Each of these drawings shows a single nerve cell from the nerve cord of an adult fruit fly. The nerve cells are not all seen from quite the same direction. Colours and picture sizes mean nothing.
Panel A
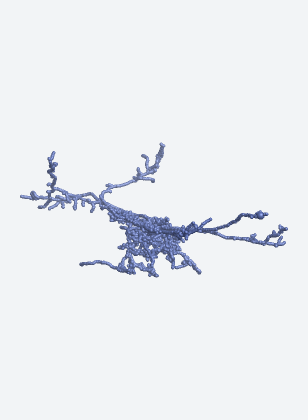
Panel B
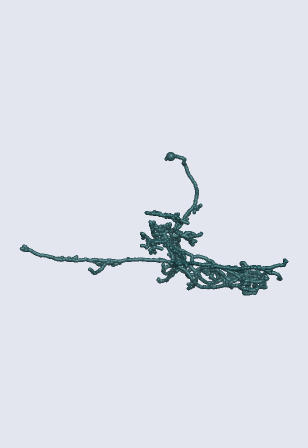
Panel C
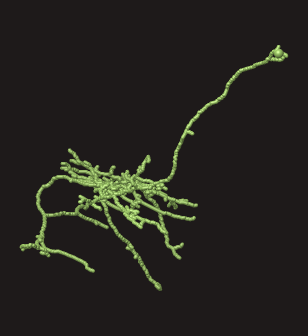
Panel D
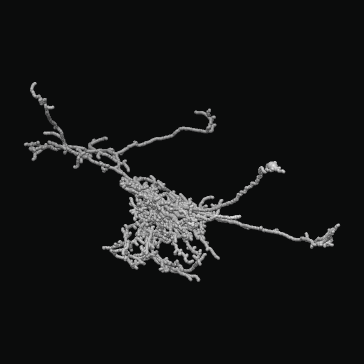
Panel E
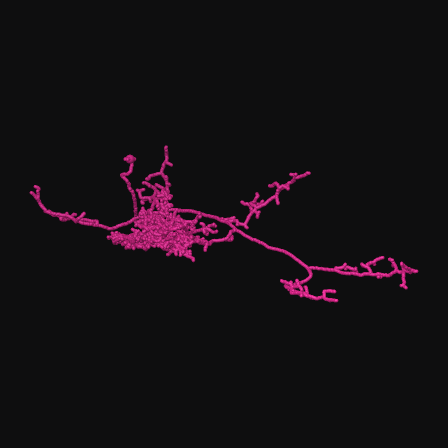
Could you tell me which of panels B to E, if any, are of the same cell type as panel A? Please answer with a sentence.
Panel D and panel E are of the same cell type.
